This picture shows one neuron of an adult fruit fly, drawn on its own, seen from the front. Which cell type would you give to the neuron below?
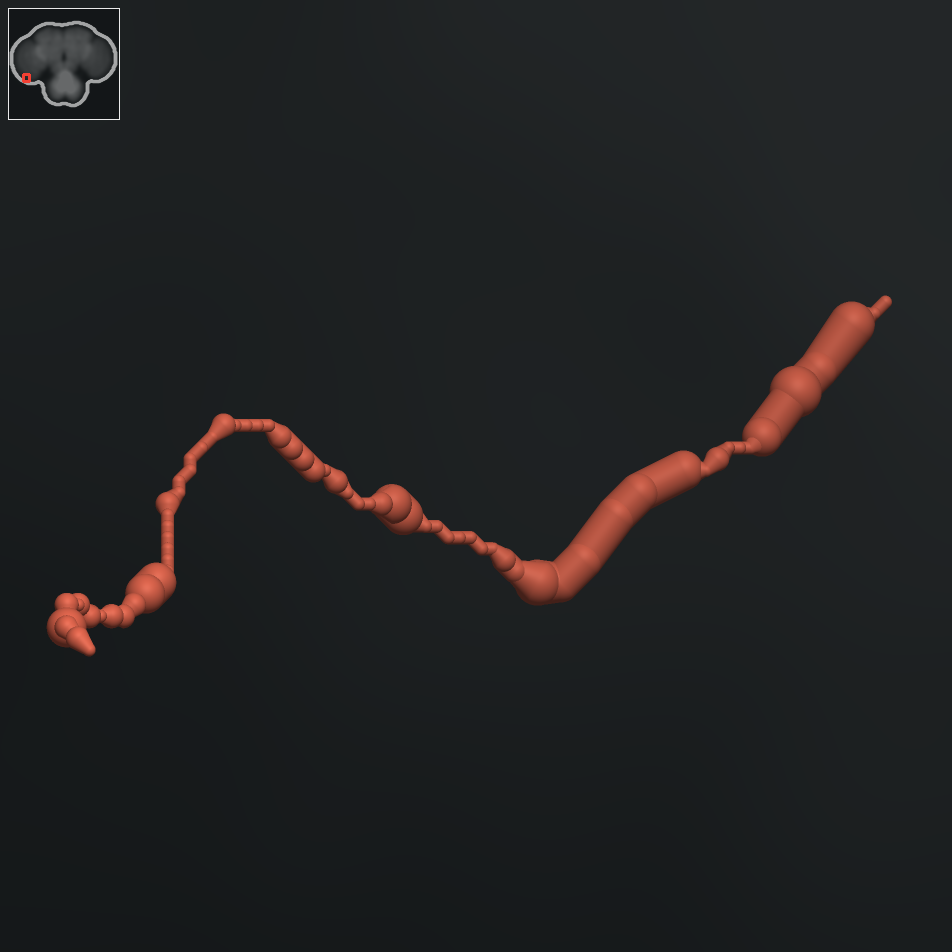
R8p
